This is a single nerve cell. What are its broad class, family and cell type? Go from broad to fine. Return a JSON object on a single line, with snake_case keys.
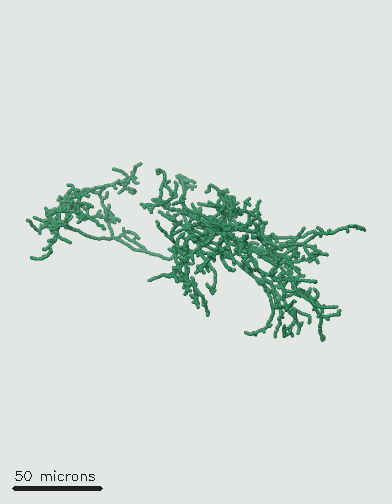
{"broad_class": "central-brain intrinsic neuron", "family": "hemilineage SMPp&v1_posterior", "cell_type": "SMP549"}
